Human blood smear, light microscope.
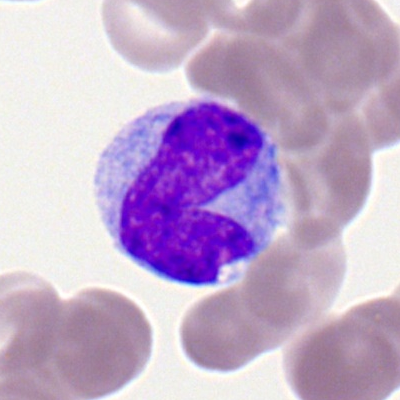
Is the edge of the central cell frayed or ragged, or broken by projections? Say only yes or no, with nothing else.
No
